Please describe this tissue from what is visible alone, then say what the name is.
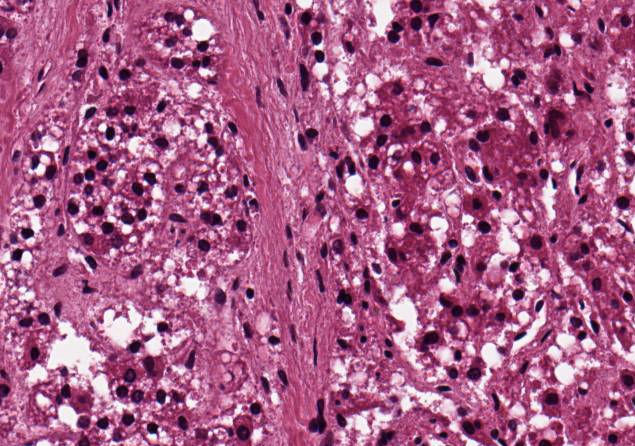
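Down the middle there's a broad band of pink collagenous tissue, top to bottom, with elongated, spindle-shaped dark nuclei in it. The lobule cells have plenty of pink, granular cytoplasm, and in many of them it holds numerous small clear vacuoles. That's adrenal gland.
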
